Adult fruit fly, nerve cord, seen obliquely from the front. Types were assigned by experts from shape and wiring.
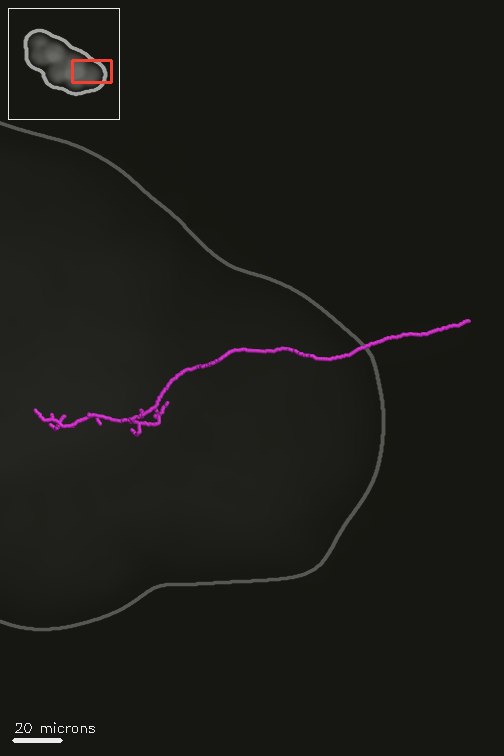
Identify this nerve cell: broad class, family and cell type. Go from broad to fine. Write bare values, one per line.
sensory neuron entering the nerve cord
class gustatory
WG1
